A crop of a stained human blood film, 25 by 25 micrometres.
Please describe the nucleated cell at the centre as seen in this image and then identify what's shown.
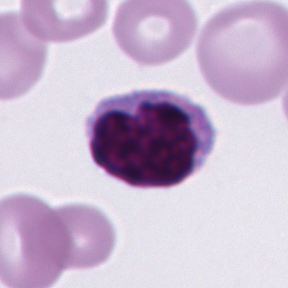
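The cell measures about 11 by 9 micrometres. Its nucleus, about 9 by 8 micrometres, fills about 70% of the cell's area and has a shallow notch in its upper edge. The chromatin is dark purple and coarsely clumped. The cytoplasm is pale lilac-blue and forms a narrow rim that is widest on the upper right side. This is a typical lymphocyte.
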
